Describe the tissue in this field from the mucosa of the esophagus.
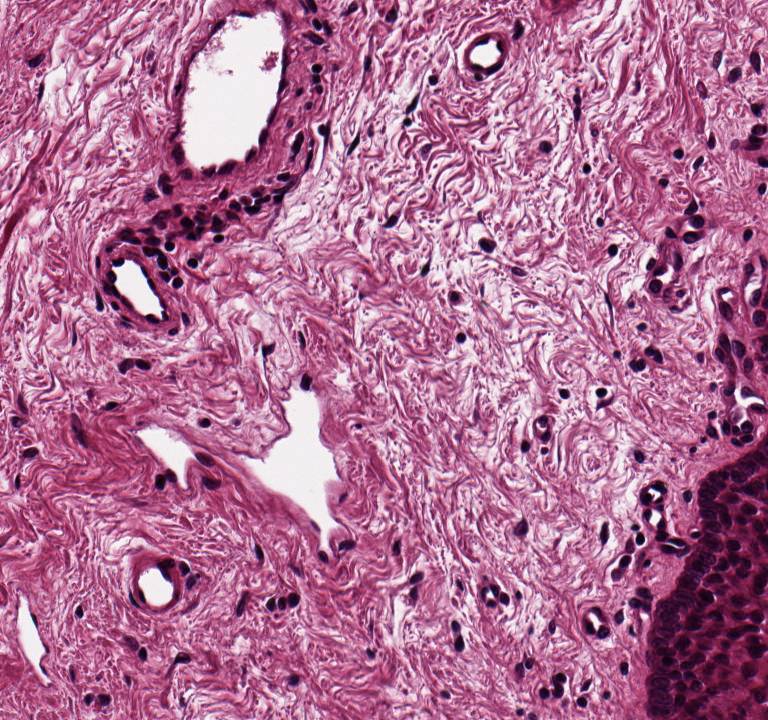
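Pink fibrous stroma fills nearly the whole field; epithelium, of densely crowded cells with dark purple nuclei, appears only at lower right. The largest vessel, top left, has an oval empty lumen lined by flat endothelial nuclei. Small dark round nuclei cluster around the upper-left vessels.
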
